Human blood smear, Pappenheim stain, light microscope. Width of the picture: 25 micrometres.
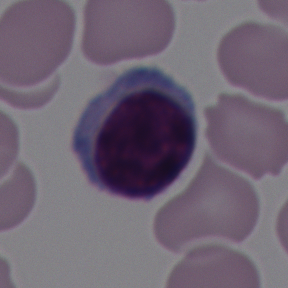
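Typical lymphocyte in a stained smear of human peripheral blood, the nucleated cell at the centre. It's about 11 micrometres across, with a round to oval nucleus of about 9 micrometres that has no indentation, sits off-centre toward the right and fills about 60% of the cell's area. The chromatin is dark purple and densely packed, and the rim of cytoplasm is widest on the left side.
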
